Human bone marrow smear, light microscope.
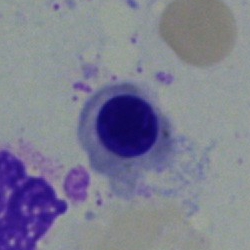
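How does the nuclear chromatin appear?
Uniformly dense and very dark purple.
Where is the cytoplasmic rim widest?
The pale grey-blue cytoplasm forms a rim widest below and to the left of the nucleus.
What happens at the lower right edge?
The cell edge frays into wispy pale strands.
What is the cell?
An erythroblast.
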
